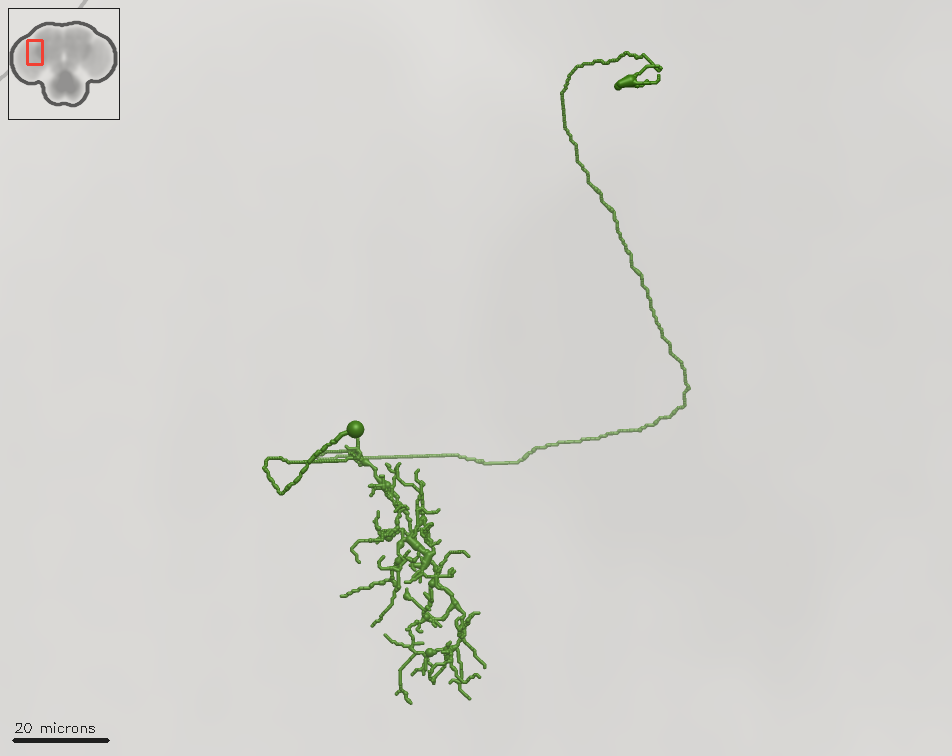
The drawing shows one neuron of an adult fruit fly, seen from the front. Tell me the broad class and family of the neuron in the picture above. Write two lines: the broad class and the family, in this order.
visual projection neuron
MeTu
